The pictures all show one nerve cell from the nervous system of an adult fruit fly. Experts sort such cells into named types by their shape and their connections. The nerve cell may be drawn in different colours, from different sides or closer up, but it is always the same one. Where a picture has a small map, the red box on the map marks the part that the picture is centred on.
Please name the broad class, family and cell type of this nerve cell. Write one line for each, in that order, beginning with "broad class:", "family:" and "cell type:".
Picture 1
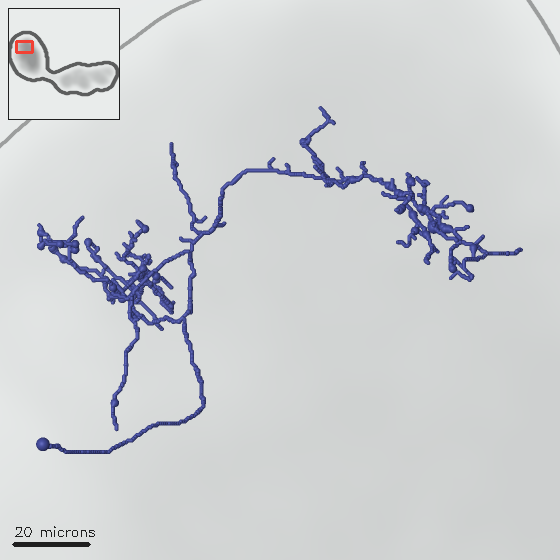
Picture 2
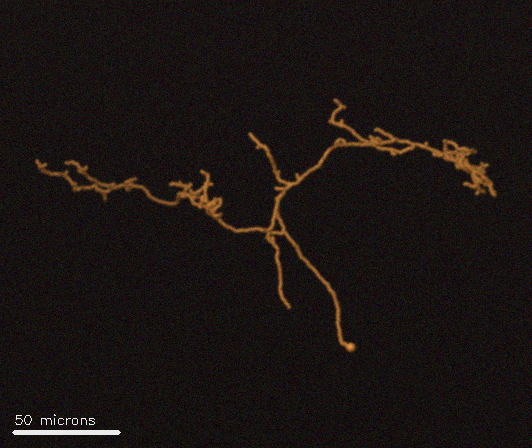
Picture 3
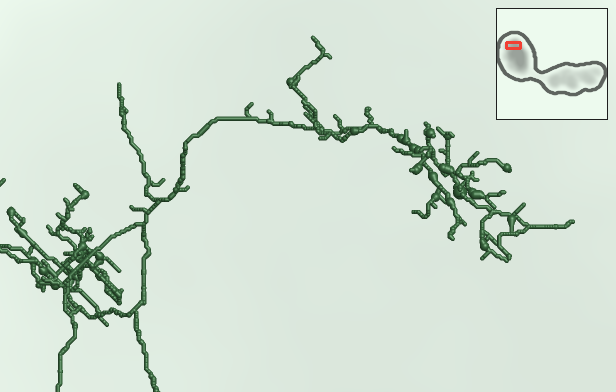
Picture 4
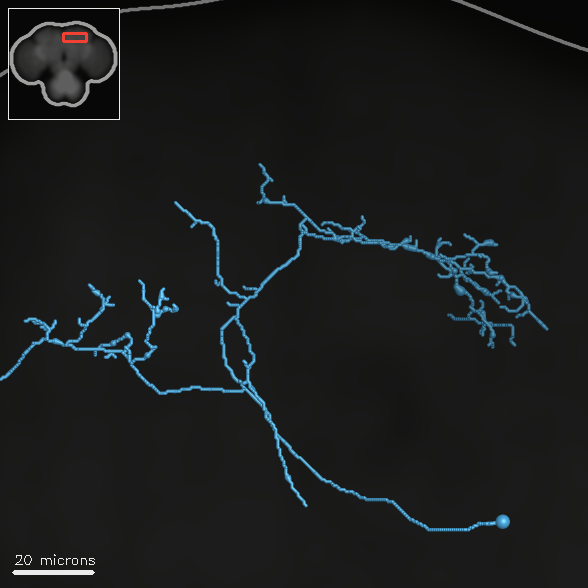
broad class: central-brain intrinsic neuron
family: hemilineage CREl1
cell type: LHAV9a1_c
